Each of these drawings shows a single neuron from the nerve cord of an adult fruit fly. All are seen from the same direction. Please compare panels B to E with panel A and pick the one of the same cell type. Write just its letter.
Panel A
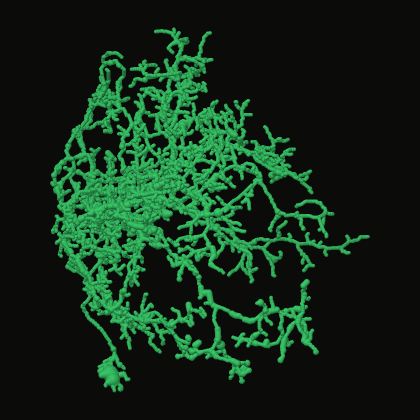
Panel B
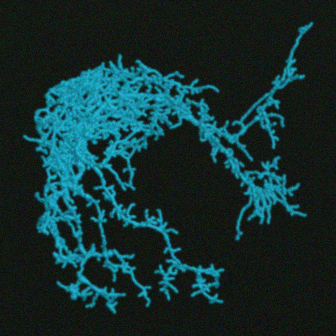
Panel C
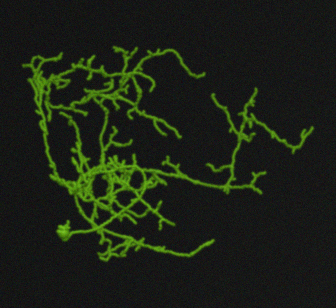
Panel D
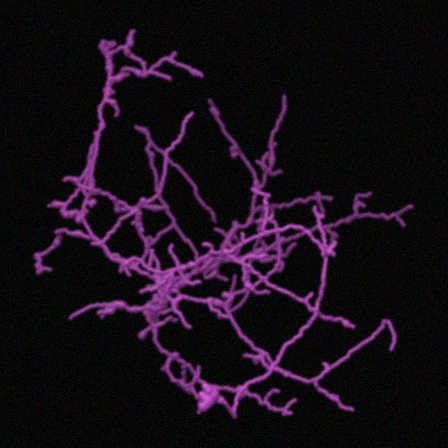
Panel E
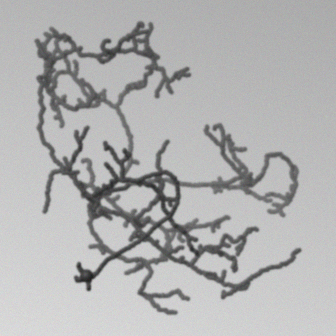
B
